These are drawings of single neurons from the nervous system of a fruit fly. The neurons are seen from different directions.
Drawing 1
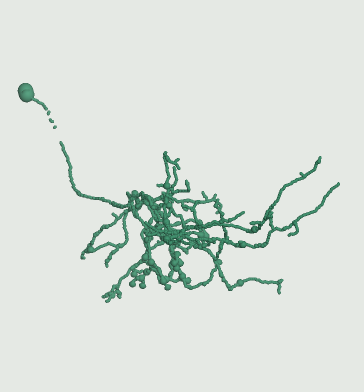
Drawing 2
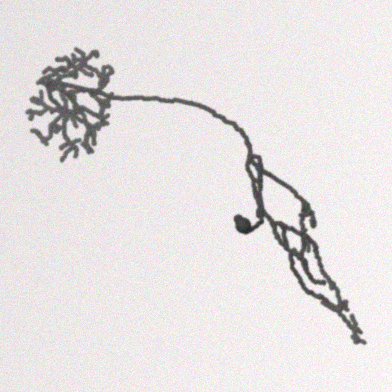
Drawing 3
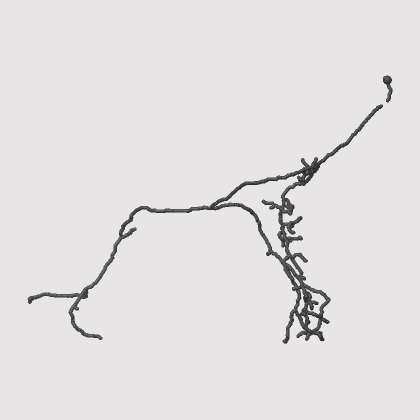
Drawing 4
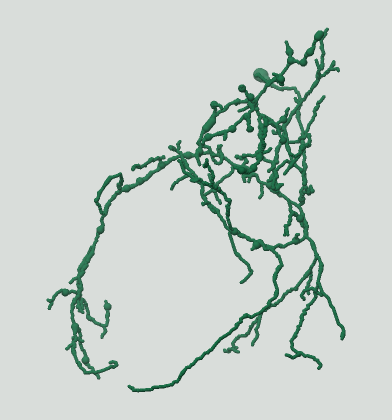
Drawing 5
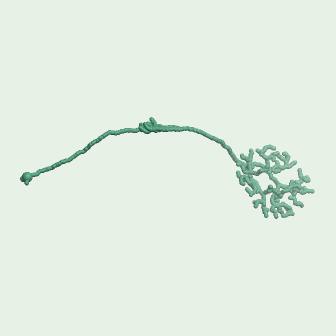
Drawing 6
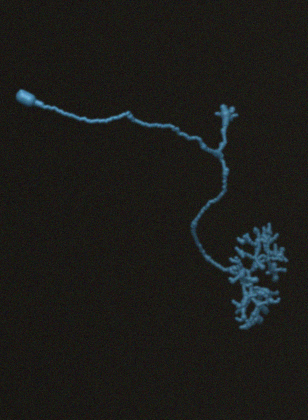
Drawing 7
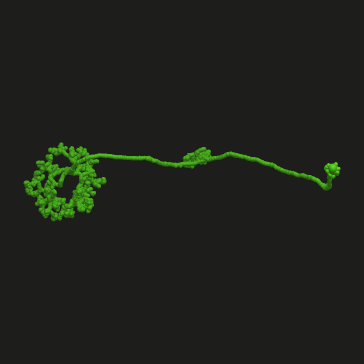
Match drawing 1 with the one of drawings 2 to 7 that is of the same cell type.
Drawing 4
